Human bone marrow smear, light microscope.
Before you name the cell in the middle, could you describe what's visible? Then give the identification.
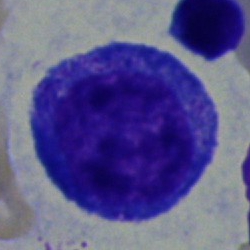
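Round outline, edge slightly ragged. Visible cytoplasm deep blue. Chromatin finely textured; paler pinkish-purple patches among darker areas. No vacuoles seen. Promyelocyte.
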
